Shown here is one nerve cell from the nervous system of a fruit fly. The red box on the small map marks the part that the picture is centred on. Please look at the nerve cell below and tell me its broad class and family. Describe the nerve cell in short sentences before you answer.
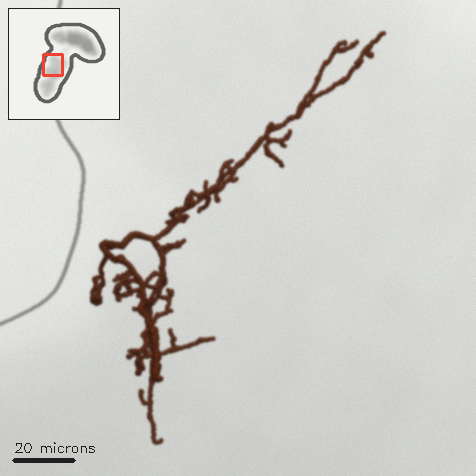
It is in the nerve cord and does not reach the brain. By the scale bar it is about 140 microns tall in this view. Dozens of branch ends can be seen. It is a sensory neuron entering the nerve cord. The name of its family is class mechanosensory tactile.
